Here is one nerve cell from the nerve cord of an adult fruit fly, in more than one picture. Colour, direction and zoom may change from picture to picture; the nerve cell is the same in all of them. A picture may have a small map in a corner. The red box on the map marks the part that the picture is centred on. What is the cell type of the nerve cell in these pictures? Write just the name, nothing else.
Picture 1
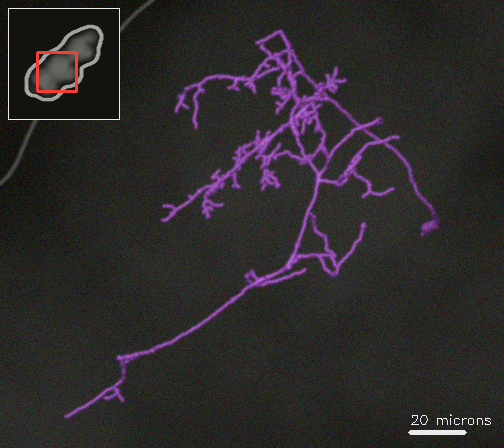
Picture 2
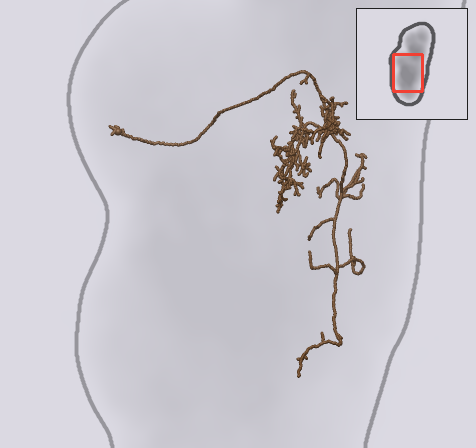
IN06A096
